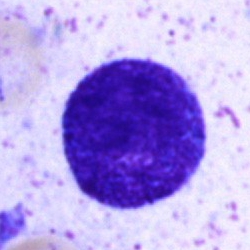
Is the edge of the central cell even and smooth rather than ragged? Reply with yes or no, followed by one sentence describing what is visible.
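Yes. No projections stick out from the cell's edge.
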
